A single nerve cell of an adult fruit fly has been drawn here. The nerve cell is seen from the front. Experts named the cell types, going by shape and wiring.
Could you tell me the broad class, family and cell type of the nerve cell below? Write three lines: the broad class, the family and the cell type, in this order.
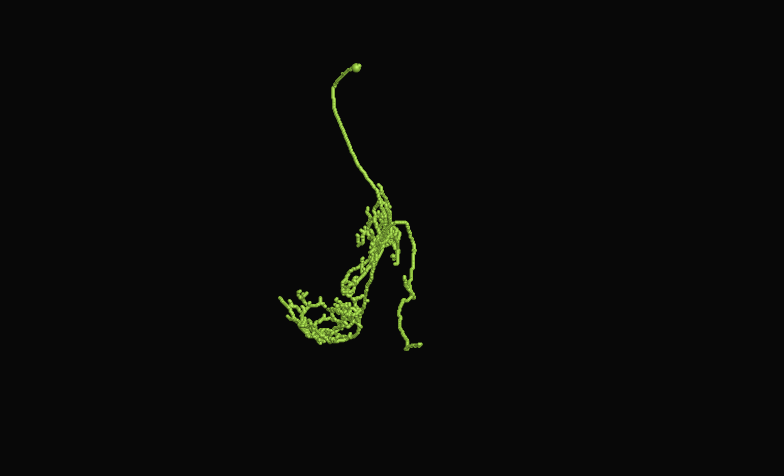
nerve-cord intrinsic neuron
hemilineage 23B
IN23B049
